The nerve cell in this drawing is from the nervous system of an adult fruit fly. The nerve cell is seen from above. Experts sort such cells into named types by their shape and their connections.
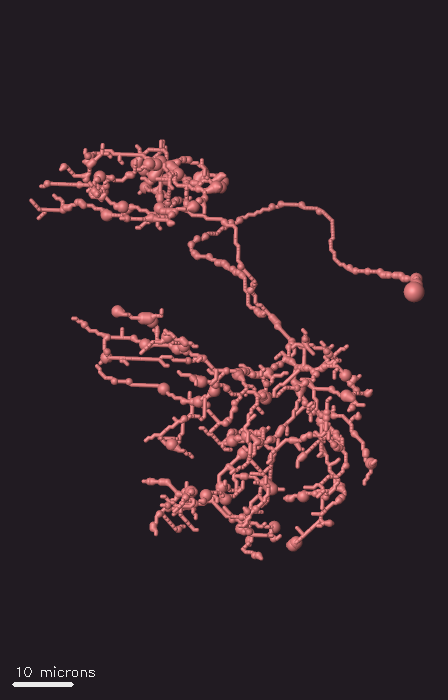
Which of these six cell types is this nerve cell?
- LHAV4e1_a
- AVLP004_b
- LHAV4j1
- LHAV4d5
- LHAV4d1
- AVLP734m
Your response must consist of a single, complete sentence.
The cell type designation of this nerve cell is LHAV4e1_a.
